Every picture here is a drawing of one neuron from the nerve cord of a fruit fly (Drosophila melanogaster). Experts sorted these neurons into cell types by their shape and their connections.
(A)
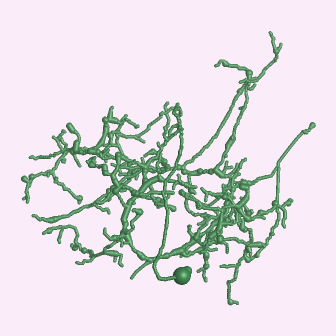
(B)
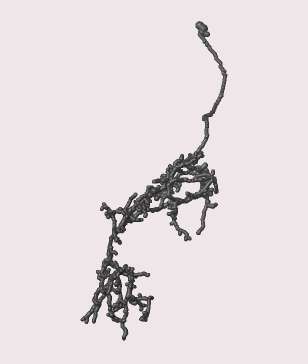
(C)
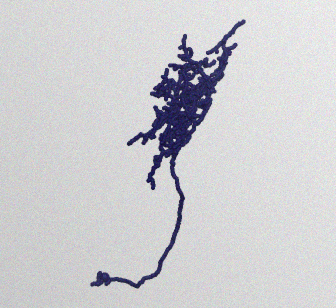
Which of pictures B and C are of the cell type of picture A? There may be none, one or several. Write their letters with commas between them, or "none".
none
